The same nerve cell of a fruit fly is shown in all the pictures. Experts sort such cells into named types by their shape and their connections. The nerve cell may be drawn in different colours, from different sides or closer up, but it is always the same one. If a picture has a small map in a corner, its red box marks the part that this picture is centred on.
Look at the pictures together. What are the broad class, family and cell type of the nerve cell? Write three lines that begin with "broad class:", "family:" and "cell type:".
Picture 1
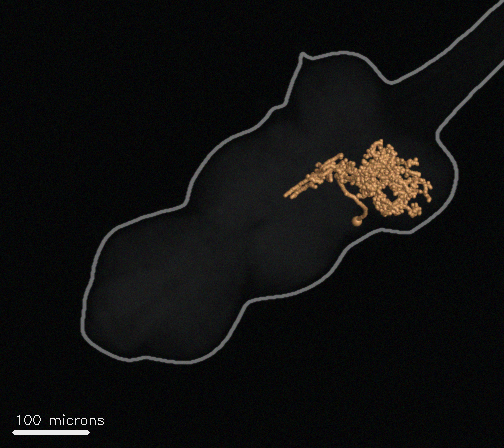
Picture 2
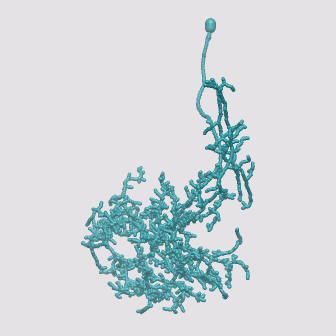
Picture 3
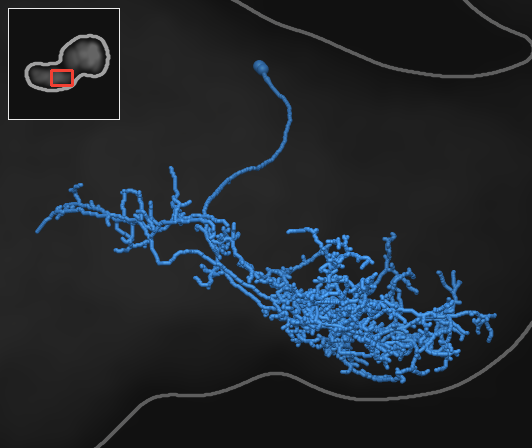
broad class: nerve-cord intrinsic neuron
family: hemilineage 23B
cell type: IN23B007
